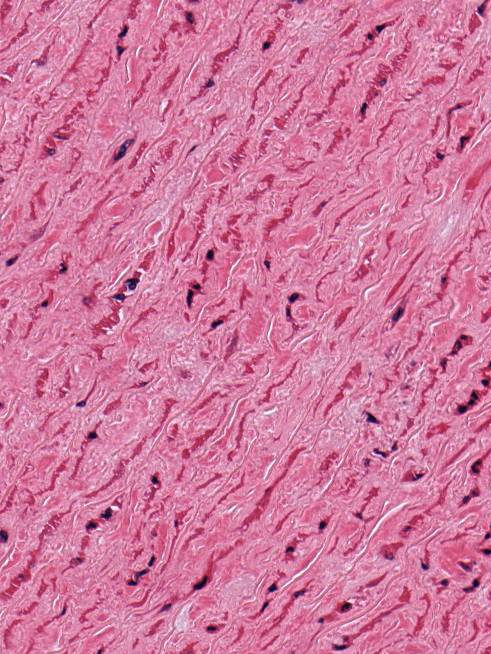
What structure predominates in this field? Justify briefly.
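Tunica media of an artery. Point one: wavy fibres run parallel, diagonally across the field.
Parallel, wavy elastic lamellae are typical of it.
Point two: sparse, small, dark, elongated nuclei lie scattered along the fibres.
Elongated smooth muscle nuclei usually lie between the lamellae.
Point three: deeper red and paler pink wavy strands intermix in a compact tissue uniform edge to edge.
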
